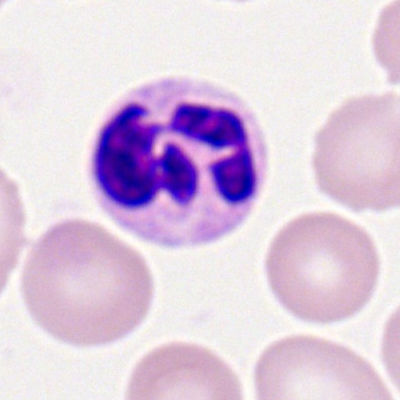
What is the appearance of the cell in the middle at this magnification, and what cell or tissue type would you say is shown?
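Let me start with the outline: it is round and smooth. Following the nucleus, I see it broken into separate lobes, with thin strands joining them. In the cytoplasm I can make out fine, faint granules of a pinkish-lilac colour. I find no vacuoles there. So this is a segmented neutrophil.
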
